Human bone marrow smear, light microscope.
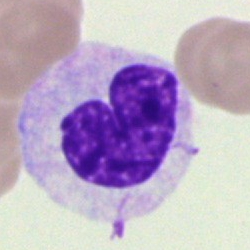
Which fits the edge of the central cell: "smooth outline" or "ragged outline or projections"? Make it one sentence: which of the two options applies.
The outline of the cell is rough, not smooth.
